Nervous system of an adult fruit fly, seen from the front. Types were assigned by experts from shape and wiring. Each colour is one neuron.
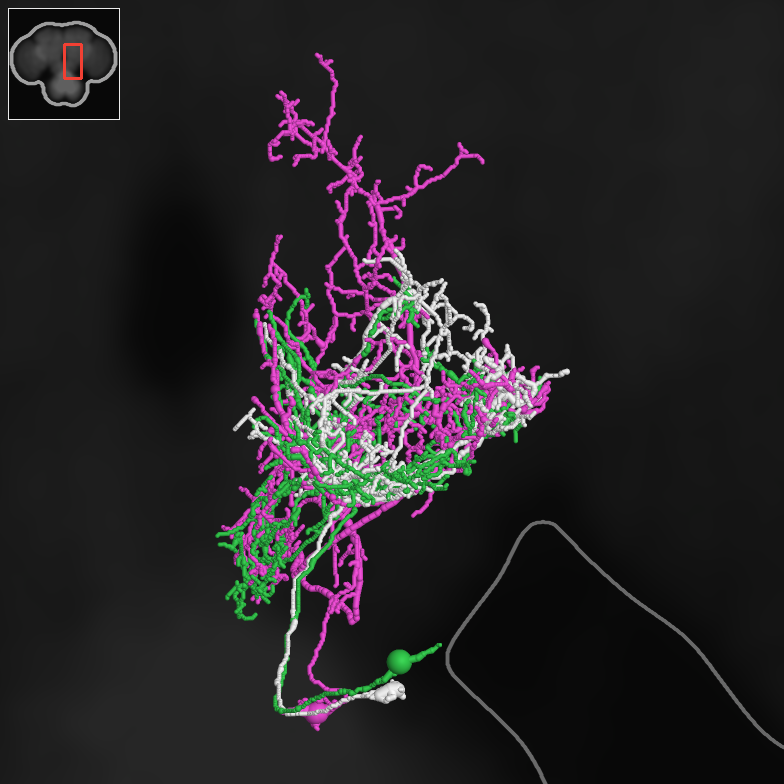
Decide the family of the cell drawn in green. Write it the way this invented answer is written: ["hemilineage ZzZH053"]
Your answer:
["hemilineage MX3"]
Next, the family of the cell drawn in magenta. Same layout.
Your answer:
["hemilineage LB12"]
